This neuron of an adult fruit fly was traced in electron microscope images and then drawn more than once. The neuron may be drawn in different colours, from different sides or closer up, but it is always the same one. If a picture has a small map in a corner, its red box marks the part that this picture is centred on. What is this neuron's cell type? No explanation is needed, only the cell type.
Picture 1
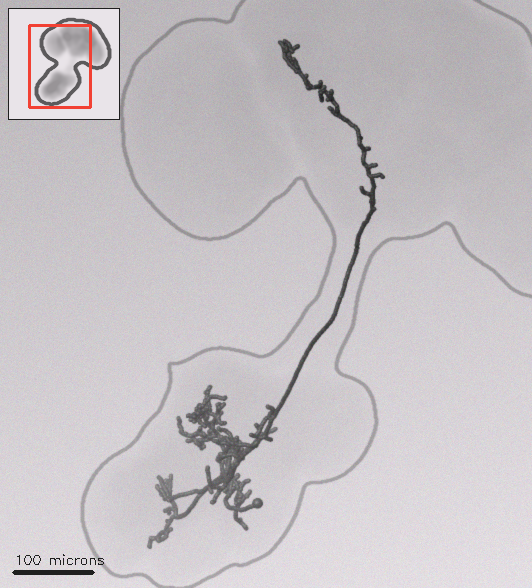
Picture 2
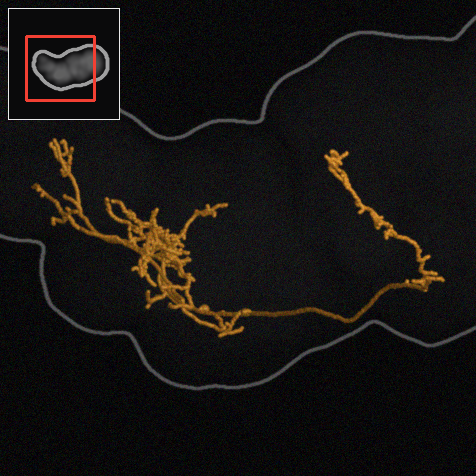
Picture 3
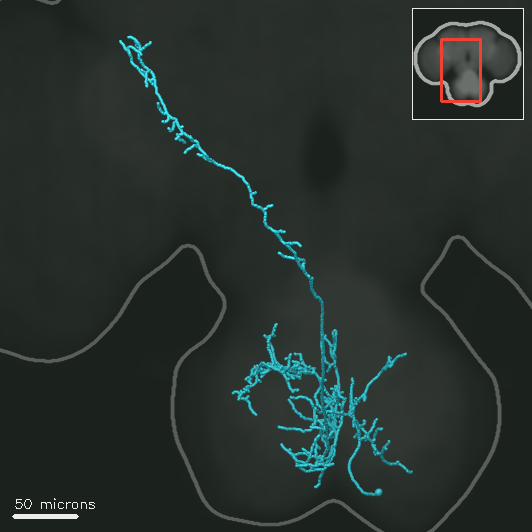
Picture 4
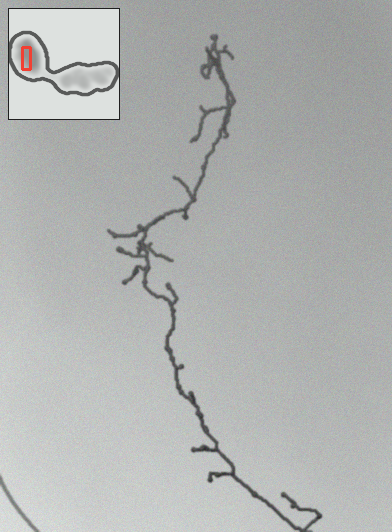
AN05B052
